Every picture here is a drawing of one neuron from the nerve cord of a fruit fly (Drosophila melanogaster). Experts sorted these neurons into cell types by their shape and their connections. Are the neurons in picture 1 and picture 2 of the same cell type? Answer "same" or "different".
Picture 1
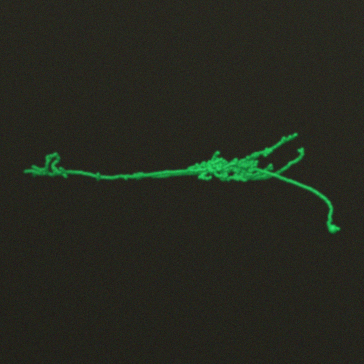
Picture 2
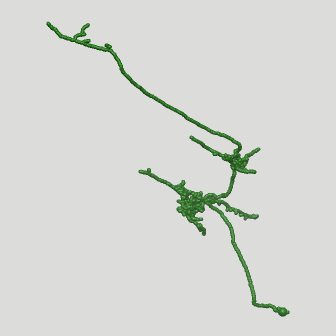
same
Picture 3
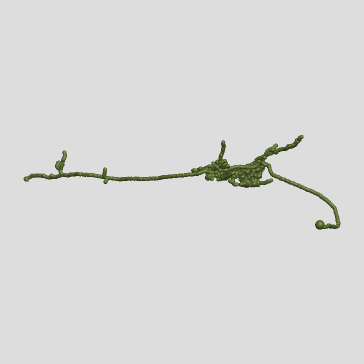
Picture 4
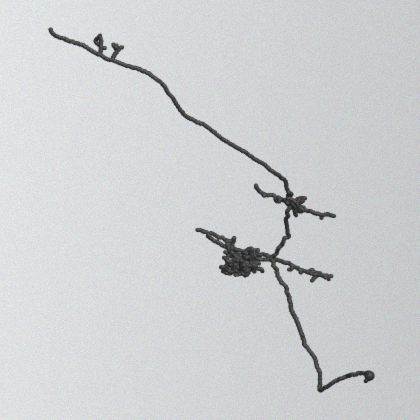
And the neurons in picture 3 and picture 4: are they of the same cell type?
same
